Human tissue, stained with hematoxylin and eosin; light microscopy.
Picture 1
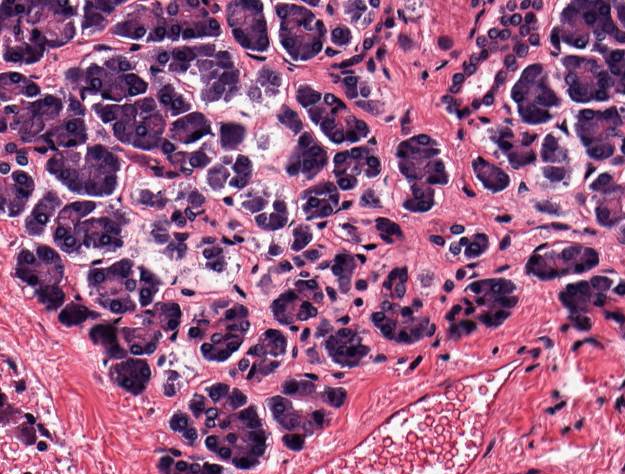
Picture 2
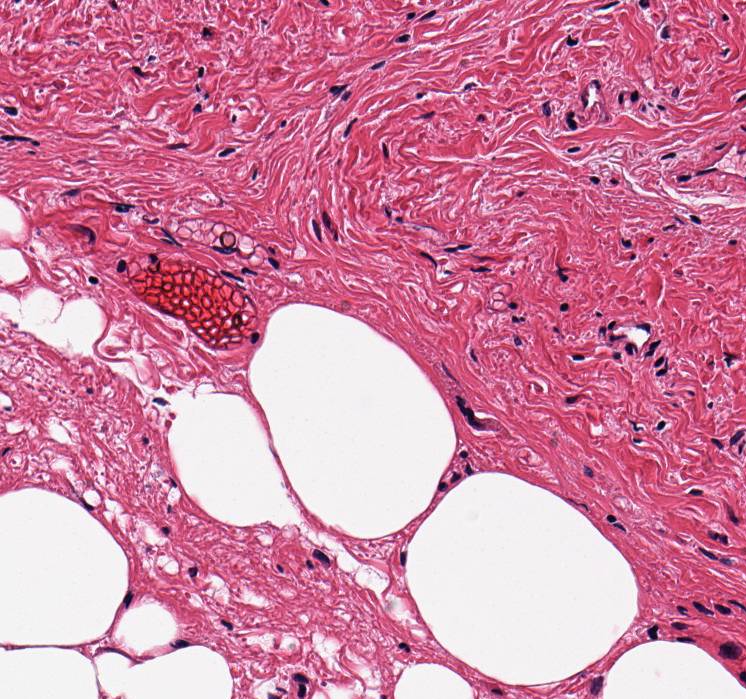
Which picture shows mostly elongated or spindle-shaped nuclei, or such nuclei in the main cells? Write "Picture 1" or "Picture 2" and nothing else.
Picture 2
